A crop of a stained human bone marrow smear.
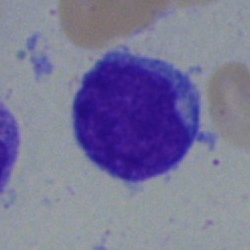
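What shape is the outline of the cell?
Roughly round.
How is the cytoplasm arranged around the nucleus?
As only a thin blue rim, with a pale zone on the right side beside the nucleus.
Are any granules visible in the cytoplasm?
No, none are visible.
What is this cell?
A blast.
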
